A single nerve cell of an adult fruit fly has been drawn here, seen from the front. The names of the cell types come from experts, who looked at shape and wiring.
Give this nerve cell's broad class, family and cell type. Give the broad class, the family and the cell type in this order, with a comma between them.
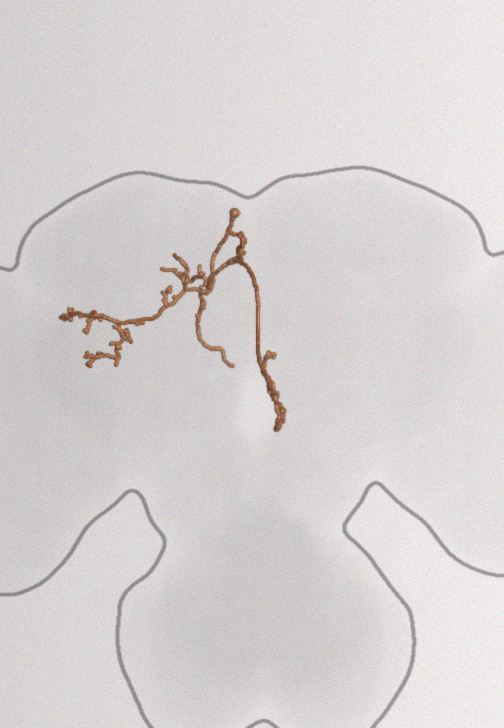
central-brain intrinsic neuron, hemilineage SMPpm1, CB4231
